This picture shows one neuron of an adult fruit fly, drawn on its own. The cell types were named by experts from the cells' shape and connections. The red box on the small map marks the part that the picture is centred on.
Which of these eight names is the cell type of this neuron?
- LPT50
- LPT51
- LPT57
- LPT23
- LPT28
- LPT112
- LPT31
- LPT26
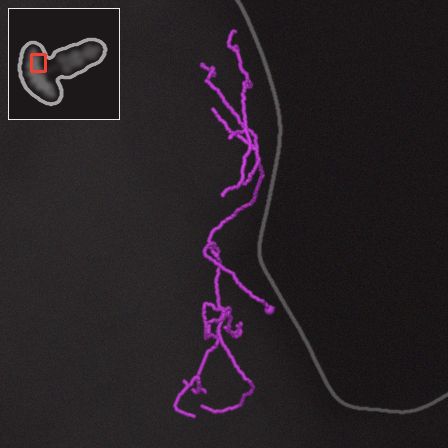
LPT112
